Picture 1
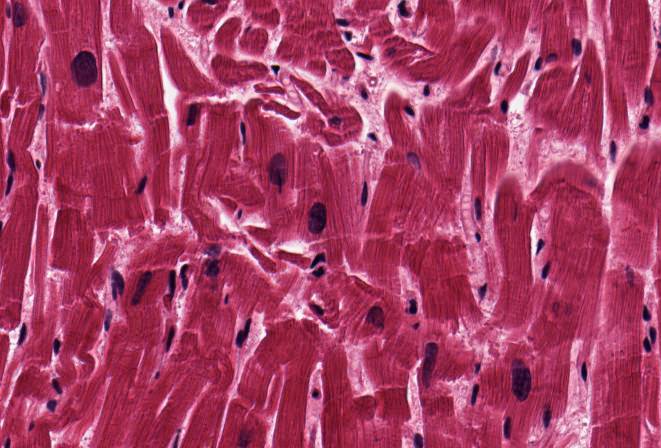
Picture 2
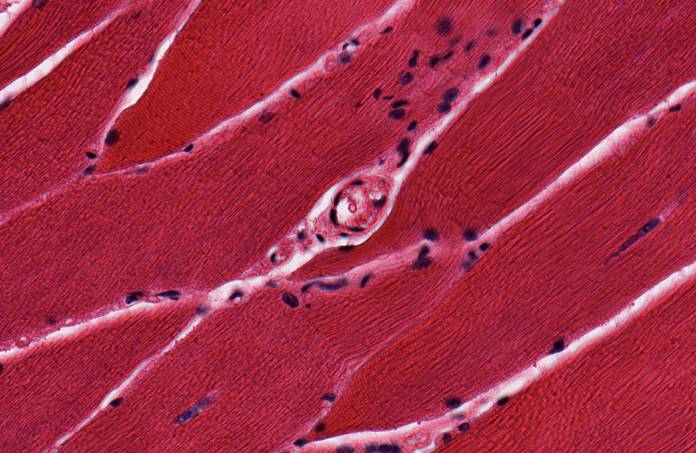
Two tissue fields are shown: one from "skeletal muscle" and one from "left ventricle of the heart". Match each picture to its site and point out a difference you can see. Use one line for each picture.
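The field in picture 1 comes from the left ventricle of the heart. The muscle fibre nuclei lie centrally within the fibres rather than at their edges.
The field in picture 2 comes from the skeletal muscle. The fibre nuclei are dark, flattened and elongated, and they lie at the edges of the fibres rather than in their centres.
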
